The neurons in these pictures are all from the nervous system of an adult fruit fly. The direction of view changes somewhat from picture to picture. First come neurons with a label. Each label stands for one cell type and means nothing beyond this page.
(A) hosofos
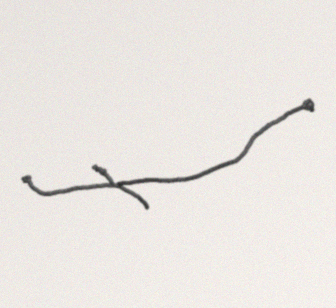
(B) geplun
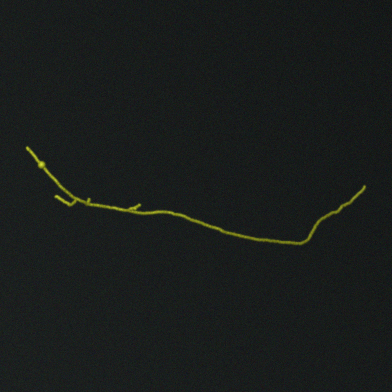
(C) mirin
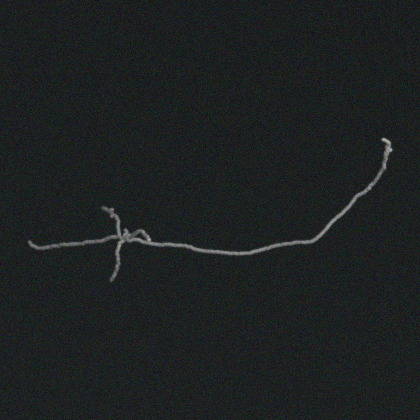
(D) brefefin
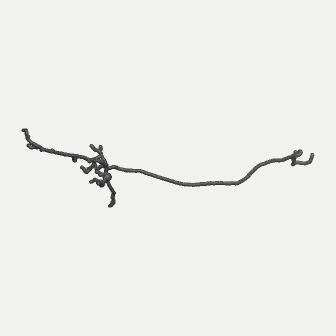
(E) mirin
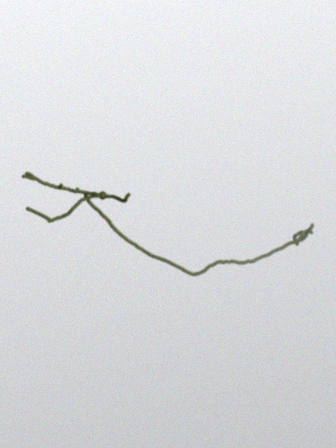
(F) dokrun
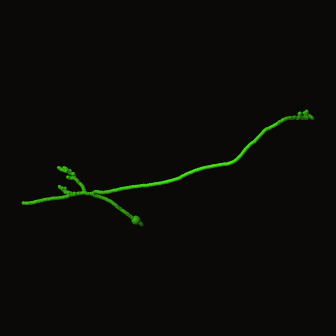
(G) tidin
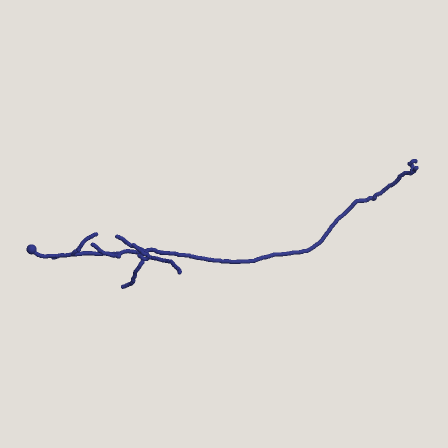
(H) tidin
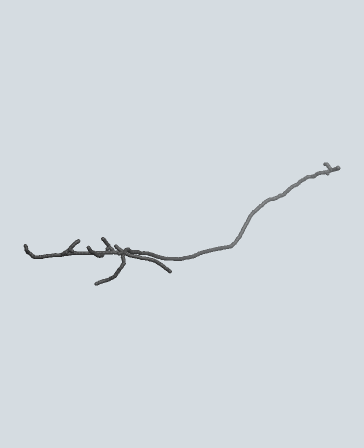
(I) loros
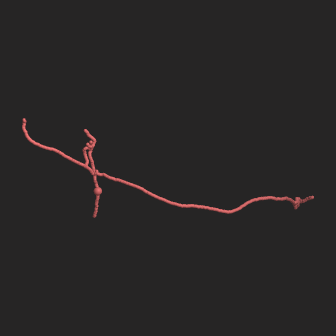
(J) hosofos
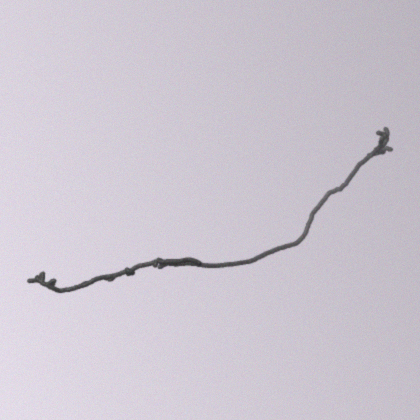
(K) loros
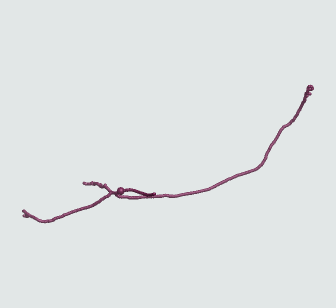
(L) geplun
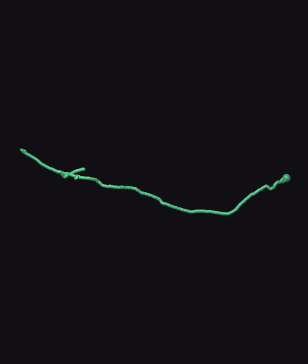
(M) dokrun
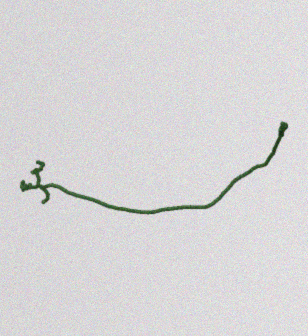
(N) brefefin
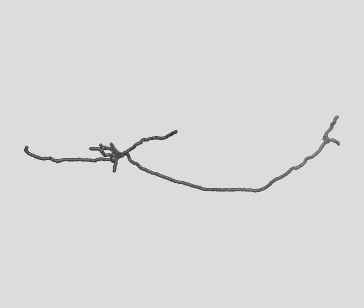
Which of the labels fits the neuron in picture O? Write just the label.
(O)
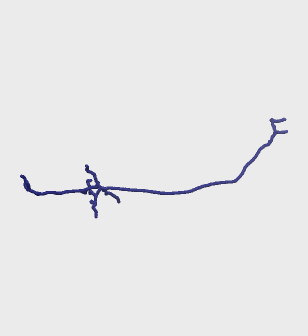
brefefin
